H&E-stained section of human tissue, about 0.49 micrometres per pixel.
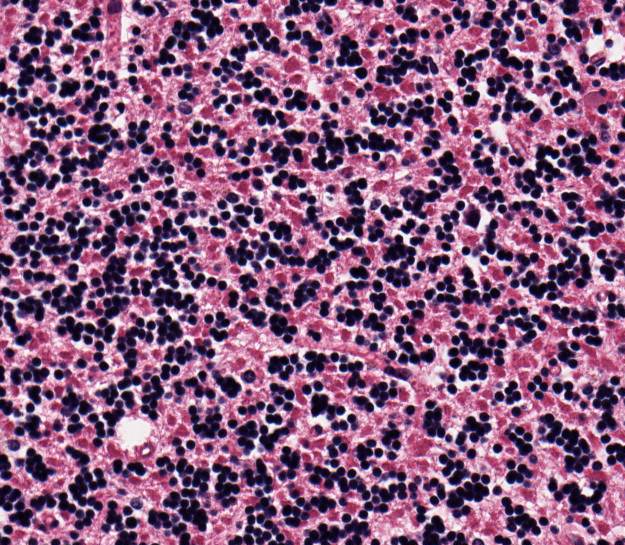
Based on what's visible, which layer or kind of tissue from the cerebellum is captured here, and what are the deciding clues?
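That's the granular layer. Small dark nuclei crowd the whole field densely and fairly evenly, with no layering or border to be seen. They are small, round and uniformly dark, with hardly any cytoplasm around them.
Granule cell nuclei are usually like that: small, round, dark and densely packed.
That dense crowding is what rules out the molecular layer.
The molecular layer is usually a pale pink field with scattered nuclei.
There are no glands, tubules or epithelial lining anywhere, just one small round clear space in the lower left.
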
